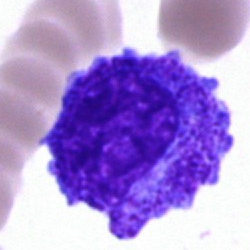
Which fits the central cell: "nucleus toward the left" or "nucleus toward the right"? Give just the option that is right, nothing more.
Nucleus toward the left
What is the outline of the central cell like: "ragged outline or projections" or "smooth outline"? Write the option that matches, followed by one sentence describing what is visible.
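Ragged outline or projections. The cell outline is bumpy and irregular rather than smooth.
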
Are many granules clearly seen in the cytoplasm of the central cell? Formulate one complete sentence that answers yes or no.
Yes, this cell's cytoplasm carries many visible granules.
